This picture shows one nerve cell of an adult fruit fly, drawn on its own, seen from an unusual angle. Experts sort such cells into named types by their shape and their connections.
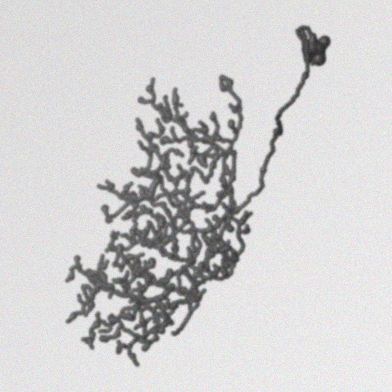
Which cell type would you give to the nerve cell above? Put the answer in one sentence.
The cell type is Dm1.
